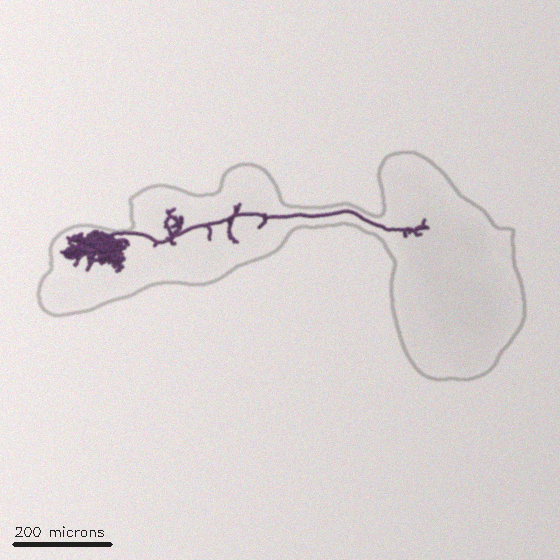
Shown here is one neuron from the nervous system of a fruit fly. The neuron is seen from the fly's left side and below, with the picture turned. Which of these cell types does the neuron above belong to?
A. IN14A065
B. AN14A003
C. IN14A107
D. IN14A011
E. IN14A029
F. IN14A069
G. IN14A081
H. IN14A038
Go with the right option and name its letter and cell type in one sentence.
It is AN14A003, option B, that is the cell type of the neuron.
